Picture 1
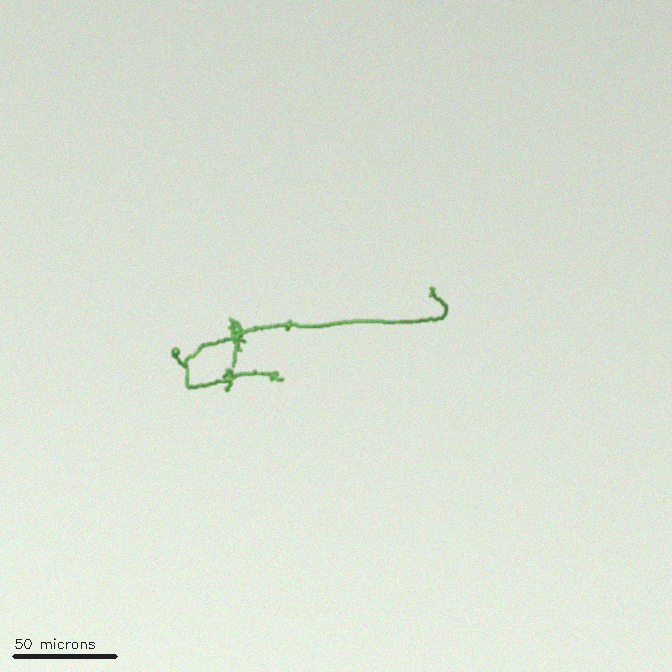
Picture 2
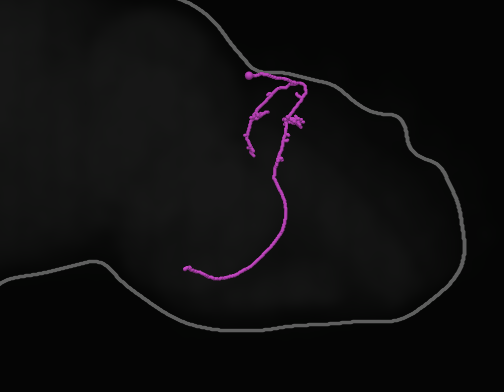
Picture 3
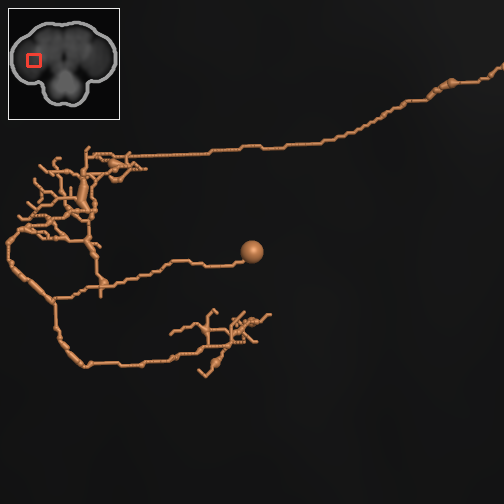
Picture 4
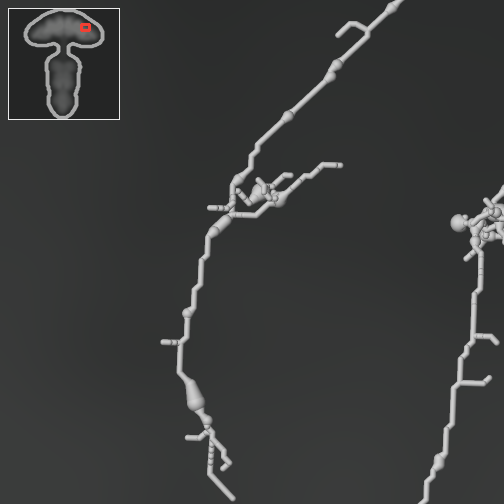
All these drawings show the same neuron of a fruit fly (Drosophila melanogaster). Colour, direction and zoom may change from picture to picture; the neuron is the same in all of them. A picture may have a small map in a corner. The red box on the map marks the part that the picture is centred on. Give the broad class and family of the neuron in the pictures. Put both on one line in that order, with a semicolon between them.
optic-lobe intrinsic neuron; Tm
